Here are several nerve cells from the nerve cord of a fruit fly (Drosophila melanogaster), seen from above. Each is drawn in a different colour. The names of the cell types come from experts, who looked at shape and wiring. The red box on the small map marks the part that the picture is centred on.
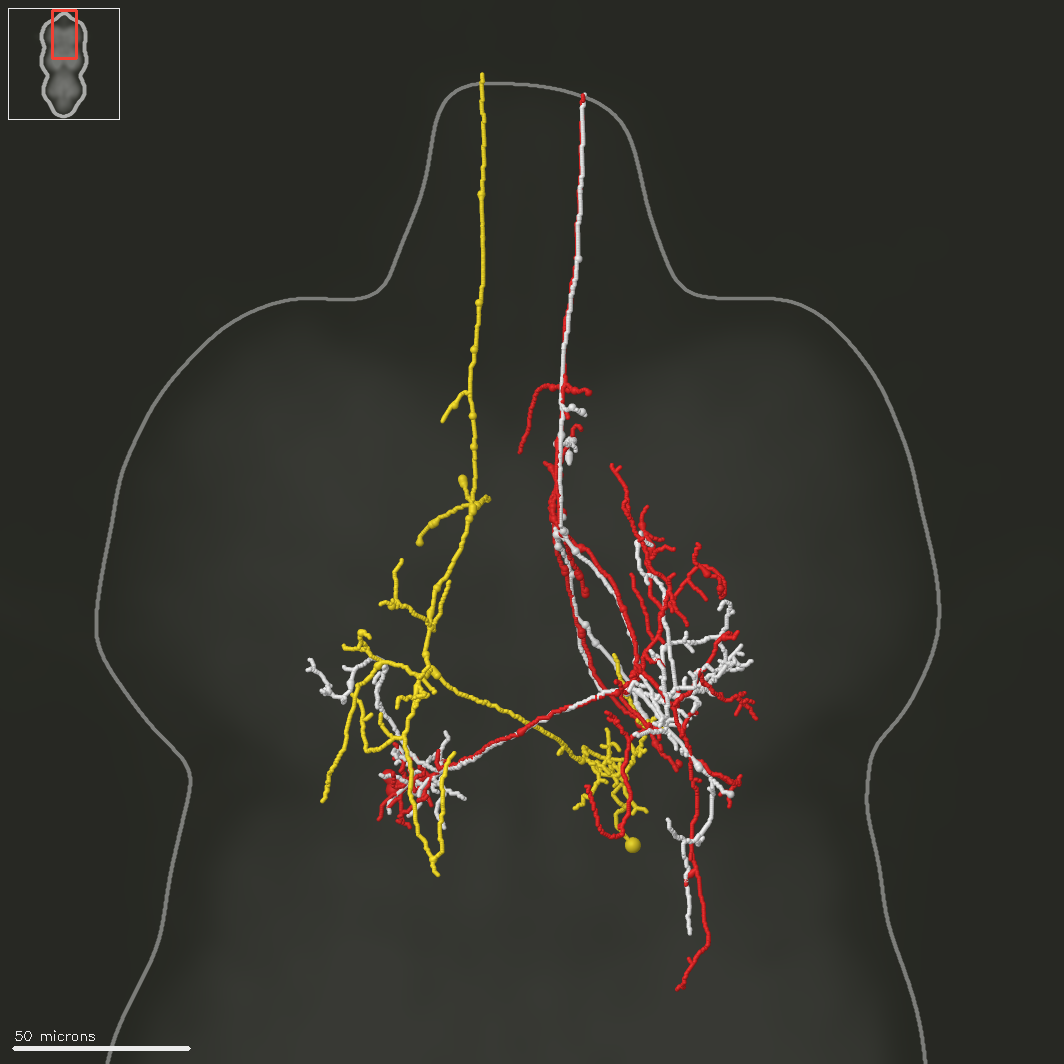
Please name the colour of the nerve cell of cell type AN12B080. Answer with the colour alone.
yellow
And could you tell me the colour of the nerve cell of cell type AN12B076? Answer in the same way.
white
